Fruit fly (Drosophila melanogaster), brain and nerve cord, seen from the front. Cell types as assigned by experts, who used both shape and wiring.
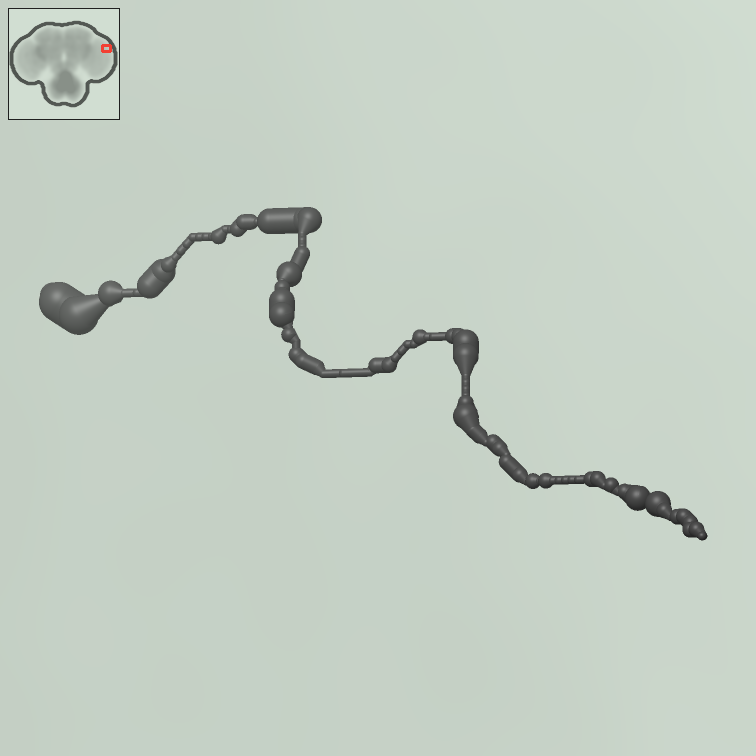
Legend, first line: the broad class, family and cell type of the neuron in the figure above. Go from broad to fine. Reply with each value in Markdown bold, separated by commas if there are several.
**photoreceptor or other optic-lobe sensory neuron**, **class visual**, **R7p**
